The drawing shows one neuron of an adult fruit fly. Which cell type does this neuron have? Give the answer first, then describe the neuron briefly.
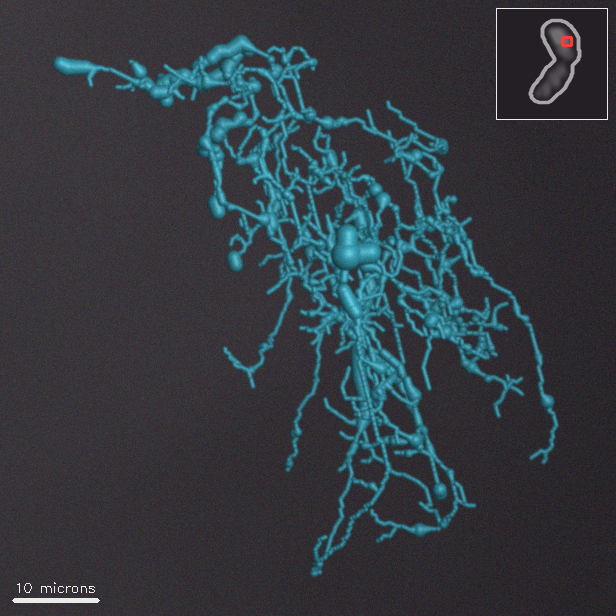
It is of cell type CB1903. This is a central-brain intrinsic neuron. Its cell body lies in the middle of the picture. From top to bottom in the picture it spans about 65 microns.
